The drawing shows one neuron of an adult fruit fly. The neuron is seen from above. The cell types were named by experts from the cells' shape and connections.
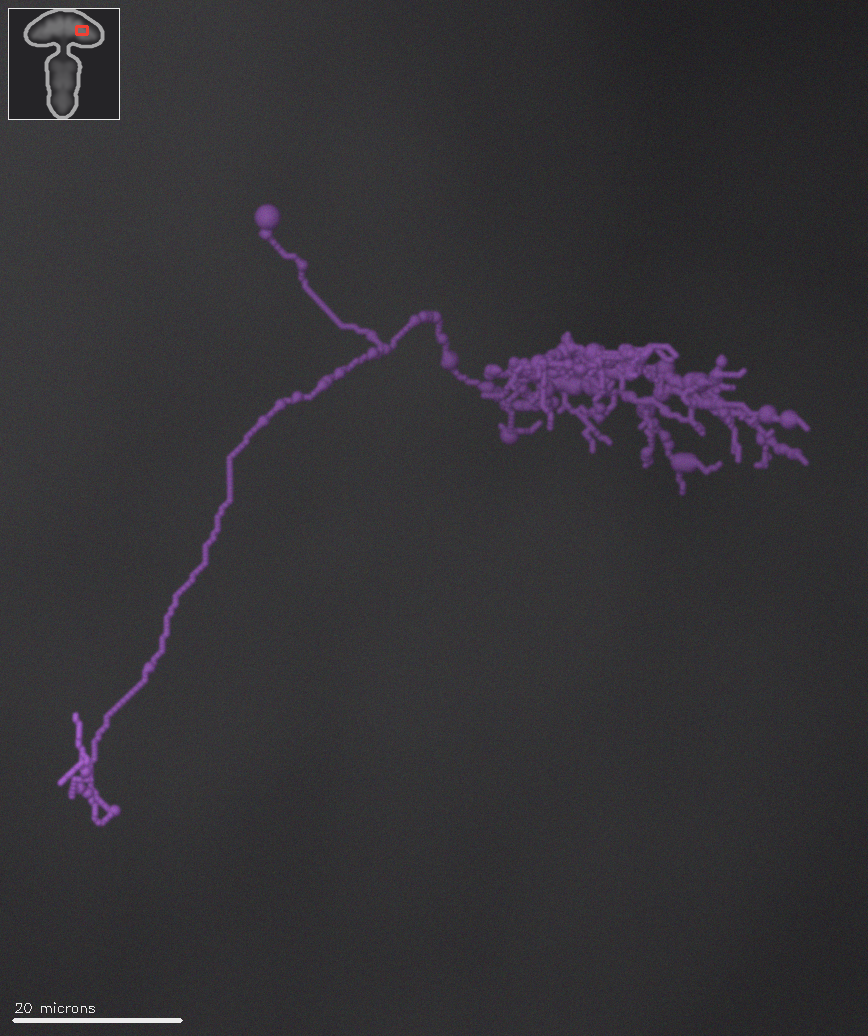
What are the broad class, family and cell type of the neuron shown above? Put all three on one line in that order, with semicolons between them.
visual projection neuron; MeVP; MeVP3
